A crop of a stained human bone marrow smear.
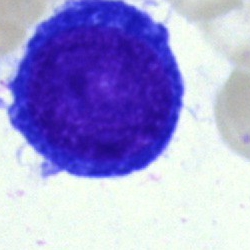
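Proerythroblast, central cell, stained human bone marrow smear. Narrow rim of deep blue cytoplasm around the nucleus. Chromatin finely stippled, not coarsely clumped. Cell edge slightly ragged, not smooth.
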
